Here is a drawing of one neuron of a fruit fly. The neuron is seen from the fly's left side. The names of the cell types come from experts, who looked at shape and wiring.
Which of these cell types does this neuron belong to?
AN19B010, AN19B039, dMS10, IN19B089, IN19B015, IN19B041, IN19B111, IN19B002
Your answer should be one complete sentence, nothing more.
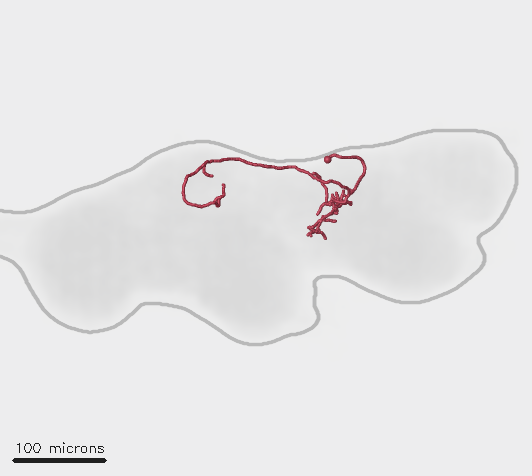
The cell type of the neuron here is IN19B089.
